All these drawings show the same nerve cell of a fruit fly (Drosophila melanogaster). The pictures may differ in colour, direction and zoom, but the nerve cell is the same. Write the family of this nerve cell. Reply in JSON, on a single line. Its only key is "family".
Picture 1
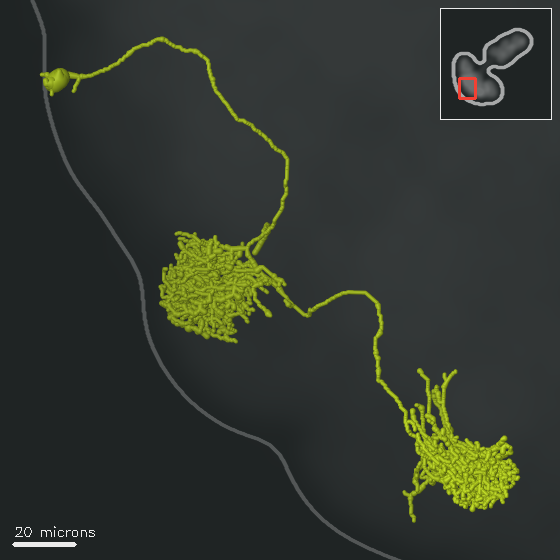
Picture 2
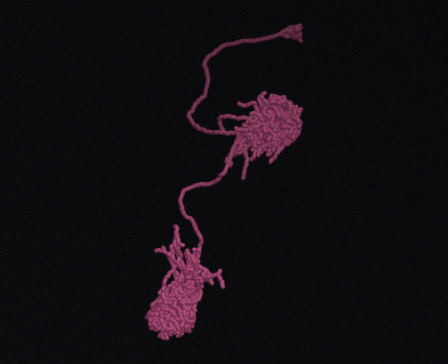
{"family": "MBON"}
